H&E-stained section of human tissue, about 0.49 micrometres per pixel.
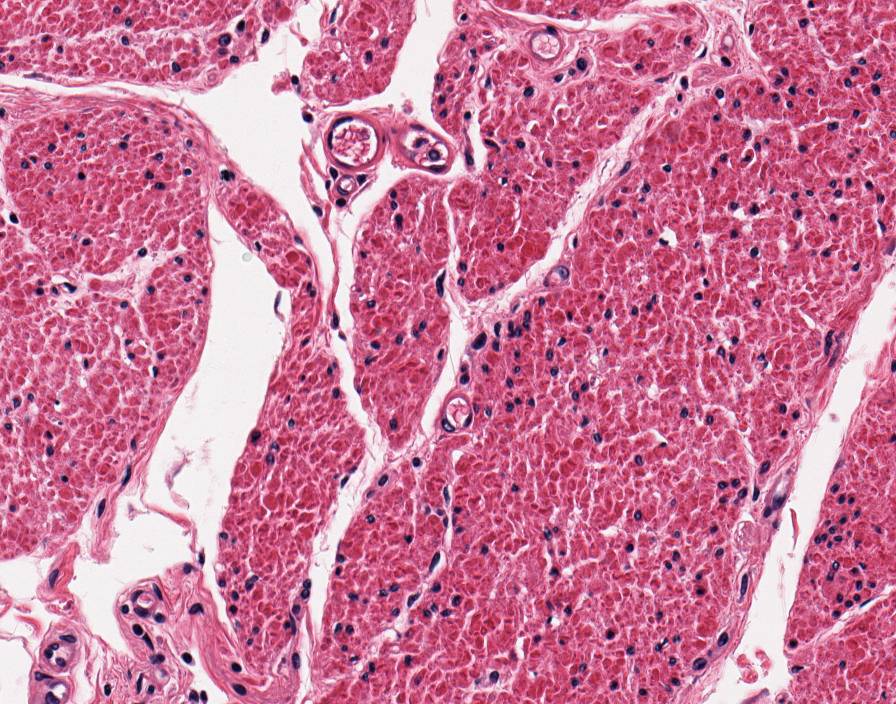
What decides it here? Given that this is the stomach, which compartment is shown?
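The field shows smooth muscle, in large bundles separated by narrow septa.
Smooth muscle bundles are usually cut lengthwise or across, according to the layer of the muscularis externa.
Most cells here are cross-sectioned, as small polygonal profiles with deep pink, finely granular cytoplasm. Small, dark, mostly round nuclei are scattered evenly through the bundles.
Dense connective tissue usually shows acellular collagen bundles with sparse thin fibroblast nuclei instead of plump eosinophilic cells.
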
